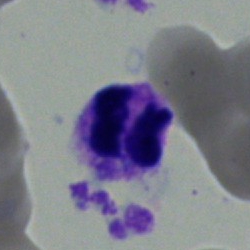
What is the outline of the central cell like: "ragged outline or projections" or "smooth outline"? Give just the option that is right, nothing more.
Ragged outline or projections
